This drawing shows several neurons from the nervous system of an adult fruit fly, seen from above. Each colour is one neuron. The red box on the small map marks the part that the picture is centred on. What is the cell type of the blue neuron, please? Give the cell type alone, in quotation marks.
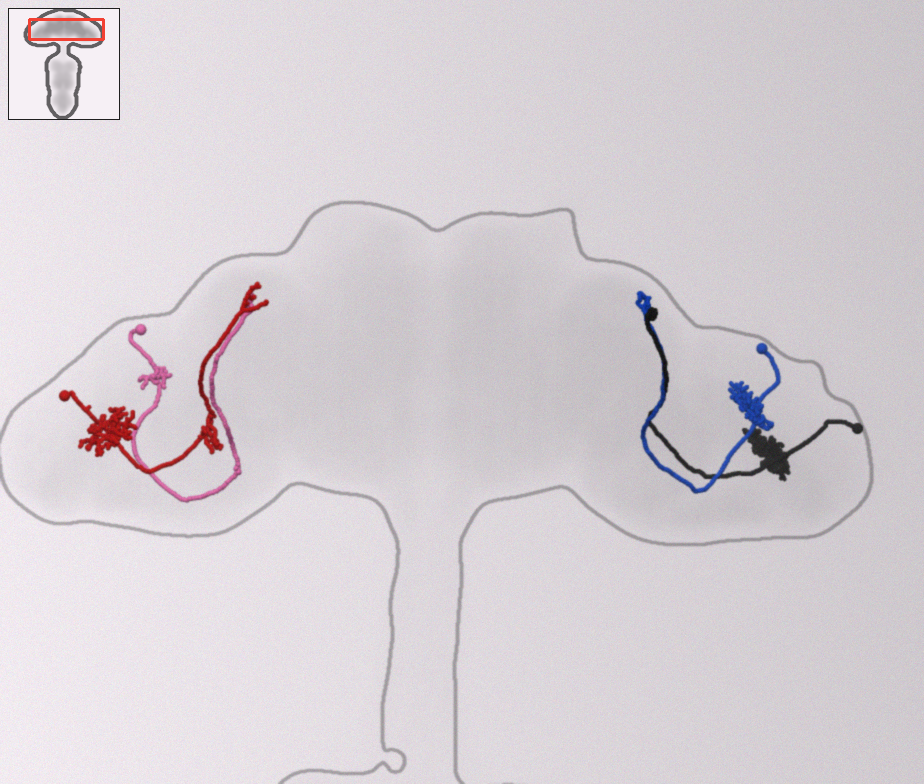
"MeTu3c"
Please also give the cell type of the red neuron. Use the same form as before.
"MeTu4c"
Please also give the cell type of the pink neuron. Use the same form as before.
"MeTu4e"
